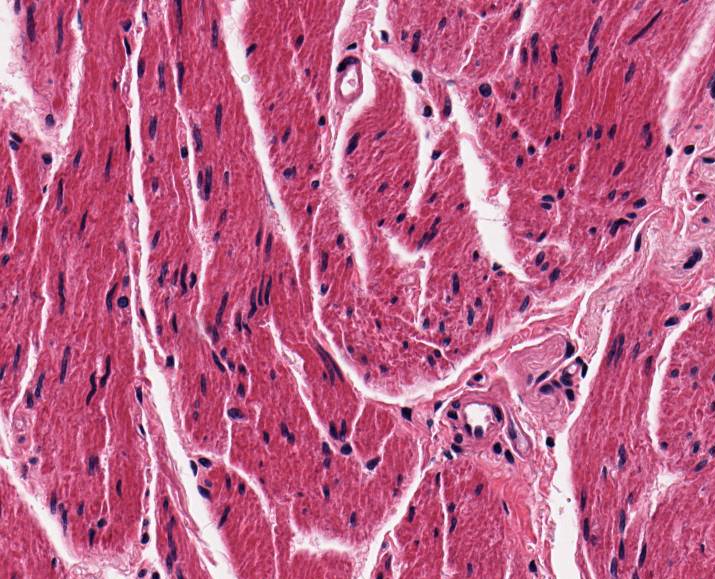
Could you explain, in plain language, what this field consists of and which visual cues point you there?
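It's smooth muscle: pink-staining fibre bundles fill the whole field, with small patches of connective tissue between them. Each fibre has an oval or elongated nucleus sitting centrally.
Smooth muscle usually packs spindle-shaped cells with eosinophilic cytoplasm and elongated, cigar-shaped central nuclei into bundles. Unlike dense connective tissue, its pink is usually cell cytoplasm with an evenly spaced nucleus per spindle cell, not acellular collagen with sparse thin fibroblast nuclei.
In the left half the fibres run roughly top to bottom; small round-lumened vessels sit in pale connective tissue just below and right of centre.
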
